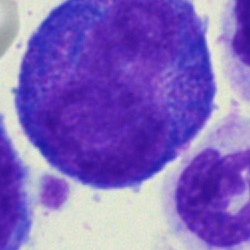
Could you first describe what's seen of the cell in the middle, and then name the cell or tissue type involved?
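Let me see: this cell has a round outline. Its chromatin looks finely granular rather than coarsely clumped. Fine pinkish-purple granules are scattered over the cell, though the picture is slightly blurred. So this is a promyelocyte.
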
